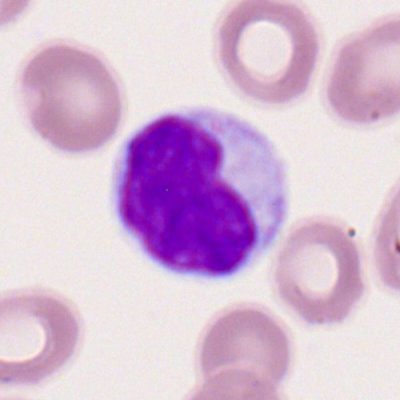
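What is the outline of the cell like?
Round and smooth.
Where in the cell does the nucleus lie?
It fills the left part of the cell and has a notch on its upper right side.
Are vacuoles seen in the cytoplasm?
No, none are seen.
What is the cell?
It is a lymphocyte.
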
